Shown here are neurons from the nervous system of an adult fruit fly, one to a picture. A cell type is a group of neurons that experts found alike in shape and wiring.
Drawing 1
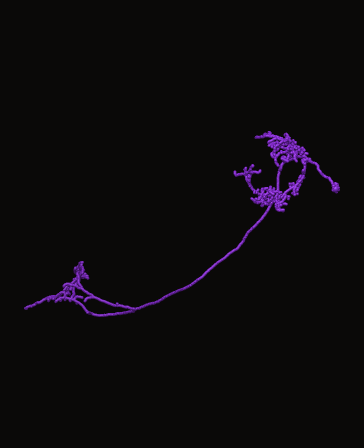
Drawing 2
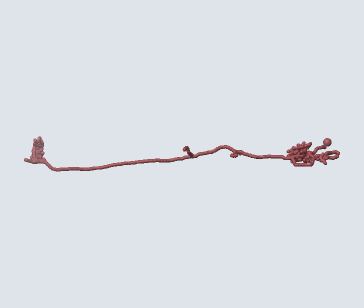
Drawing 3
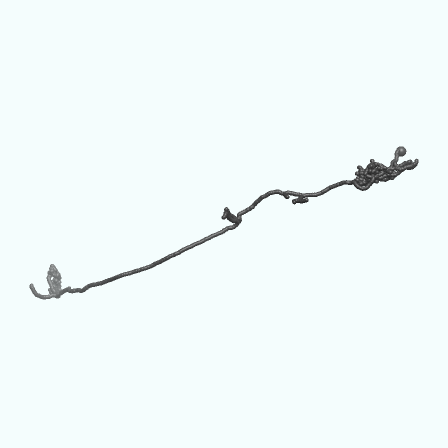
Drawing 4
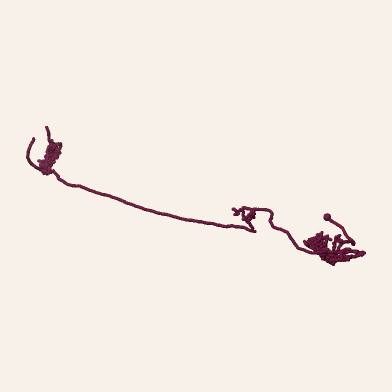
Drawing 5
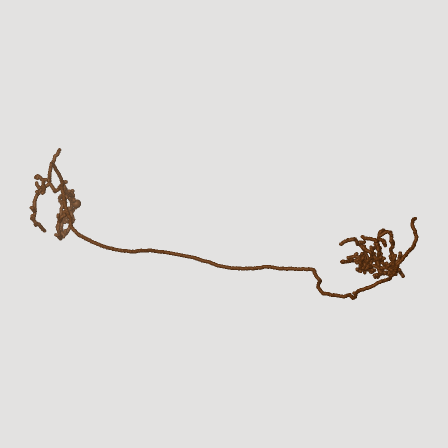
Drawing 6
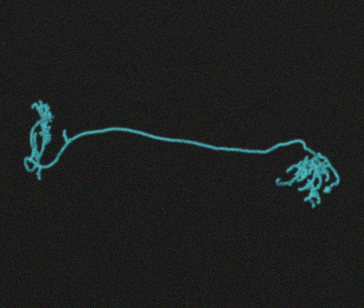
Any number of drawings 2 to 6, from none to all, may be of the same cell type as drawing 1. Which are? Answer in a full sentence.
None of them is of the same cell type.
